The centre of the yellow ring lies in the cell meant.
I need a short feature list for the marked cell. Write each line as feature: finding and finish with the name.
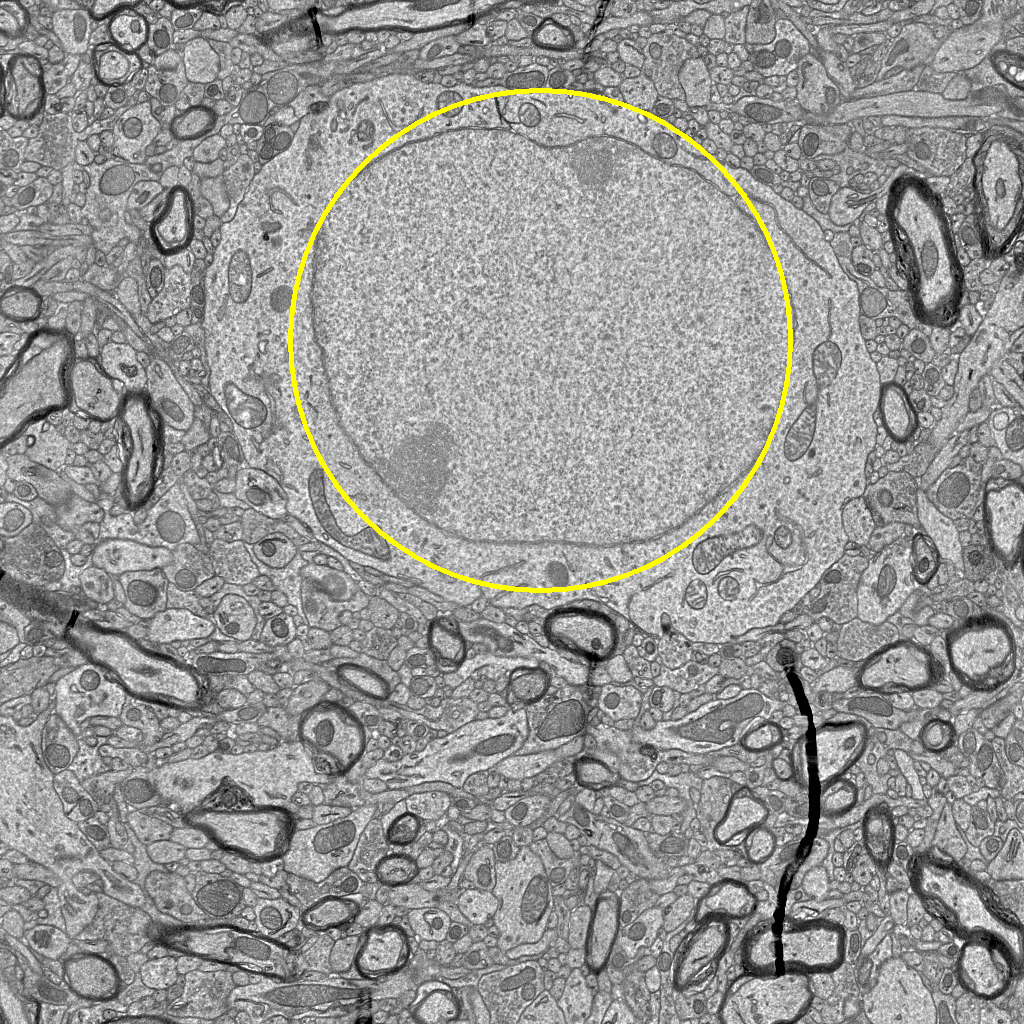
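Nucleus: large oval, whole outline within the picture
Envelope: smooth, no deep infoldings
Chromatin: fine, evenly dispersed; no thick dark band lining the envelope
Mitochondria: only a few, scattered through the cytoplasm
Name: excitatory neuron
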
